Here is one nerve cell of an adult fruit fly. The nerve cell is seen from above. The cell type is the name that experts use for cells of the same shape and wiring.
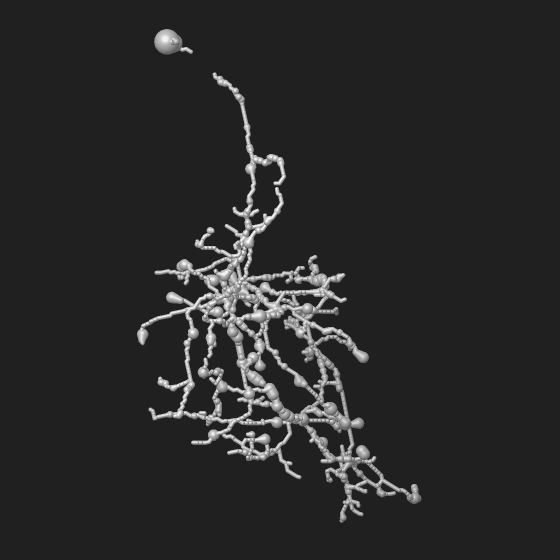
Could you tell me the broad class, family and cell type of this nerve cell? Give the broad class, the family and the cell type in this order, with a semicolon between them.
central-brain intrinsic neuron; hemilineage SLPpm1; SLP288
